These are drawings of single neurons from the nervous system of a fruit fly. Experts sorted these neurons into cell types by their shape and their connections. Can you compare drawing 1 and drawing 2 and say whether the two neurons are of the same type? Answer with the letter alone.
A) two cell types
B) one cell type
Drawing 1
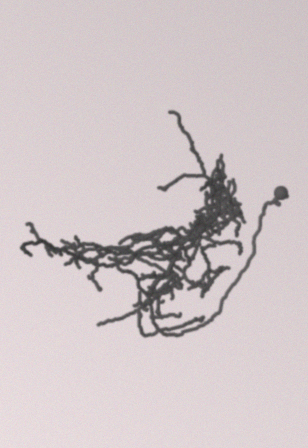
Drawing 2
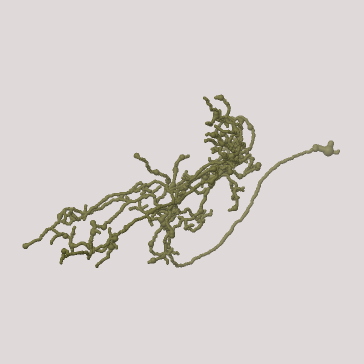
B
